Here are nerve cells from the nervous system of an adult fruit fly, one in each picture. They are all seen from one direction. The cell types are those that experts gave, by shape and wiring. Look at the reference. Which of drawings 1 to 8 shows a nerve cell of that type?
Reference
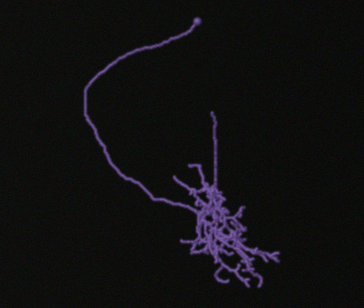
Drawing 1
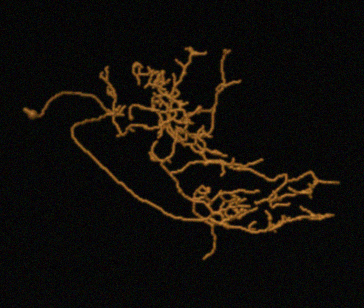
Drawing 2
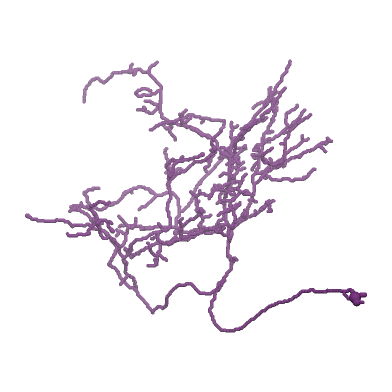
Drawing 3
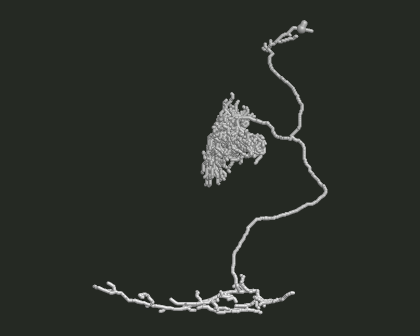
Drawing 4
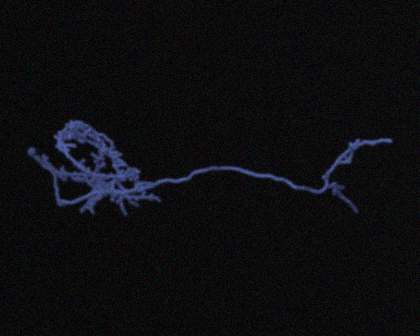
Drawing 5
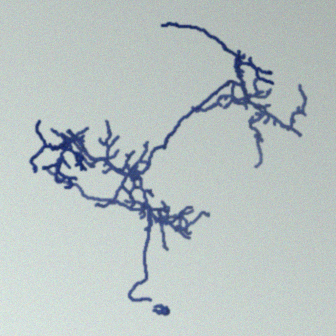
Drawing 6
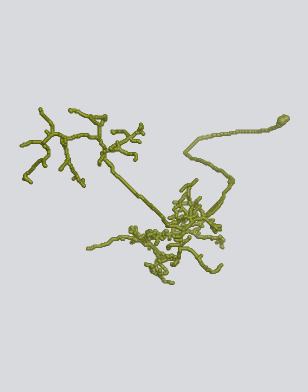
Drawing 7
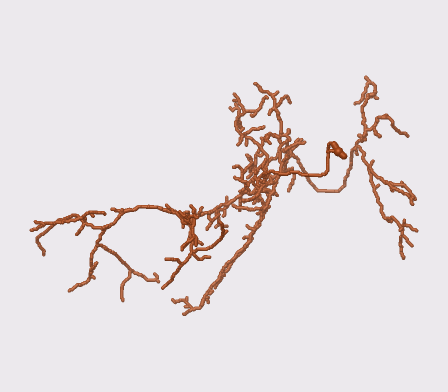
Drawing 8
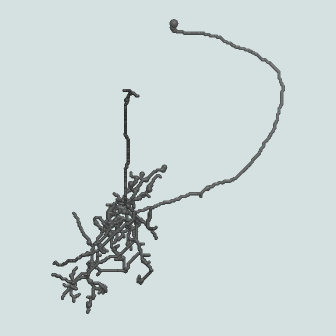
Drawing 8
